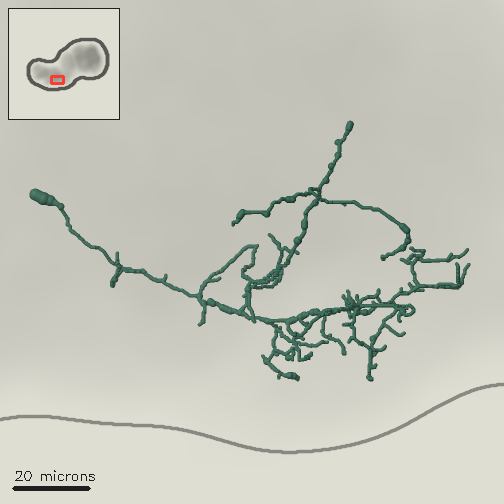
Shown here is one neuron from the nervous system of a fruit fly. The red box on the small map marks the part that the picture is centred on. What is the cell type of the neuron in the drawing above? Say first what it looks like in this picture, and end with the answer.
The cell body can be seen on the left of the picture. From left to right in the picture it spans about 120 microns. The picture shows dozens of branch ends. It is a nerve-cord intrinsic neuron. Its cell type is IN20A.22A062.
